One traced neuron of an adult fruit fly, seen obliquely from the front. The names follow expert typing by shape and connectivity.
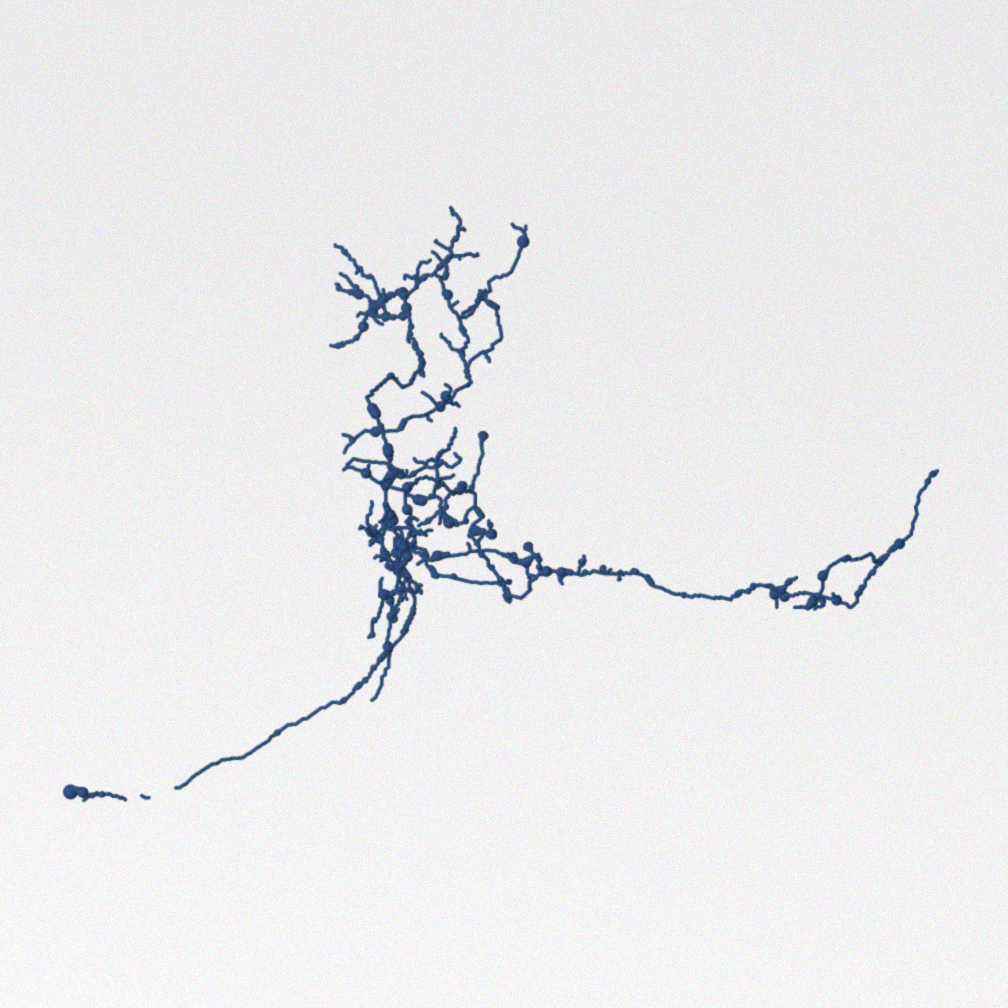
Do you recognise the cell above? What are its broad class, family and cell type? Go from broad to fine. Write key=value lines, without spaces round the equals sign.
broad_class=central-brain intrinsic neuron
family=hemilineage CREl1
cell_type=LHAV9a1_a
